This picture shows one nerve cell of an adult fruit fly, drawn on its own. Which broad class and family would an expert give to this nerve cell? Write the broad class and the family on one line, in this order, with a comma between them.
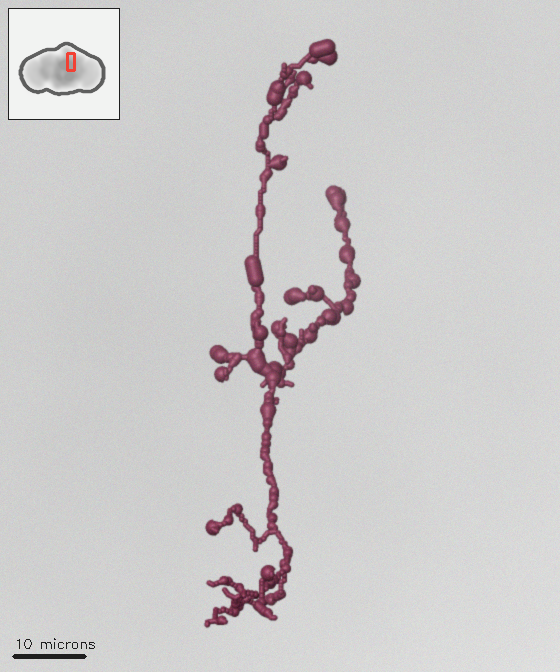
sensory neuron entering the nerve cord, class mechanosensory proprioceptive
